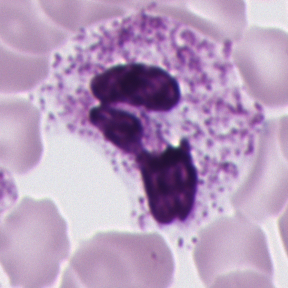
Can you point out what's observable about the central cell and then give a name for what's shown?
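See how the nucleus is split into three separate lobes, their chromatin dense and dark purple. The granules sit beside the nucleus and leave its lobes in view, thinning out toward the lower left of the cytoplasm. This is a segmented neutrophil.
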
